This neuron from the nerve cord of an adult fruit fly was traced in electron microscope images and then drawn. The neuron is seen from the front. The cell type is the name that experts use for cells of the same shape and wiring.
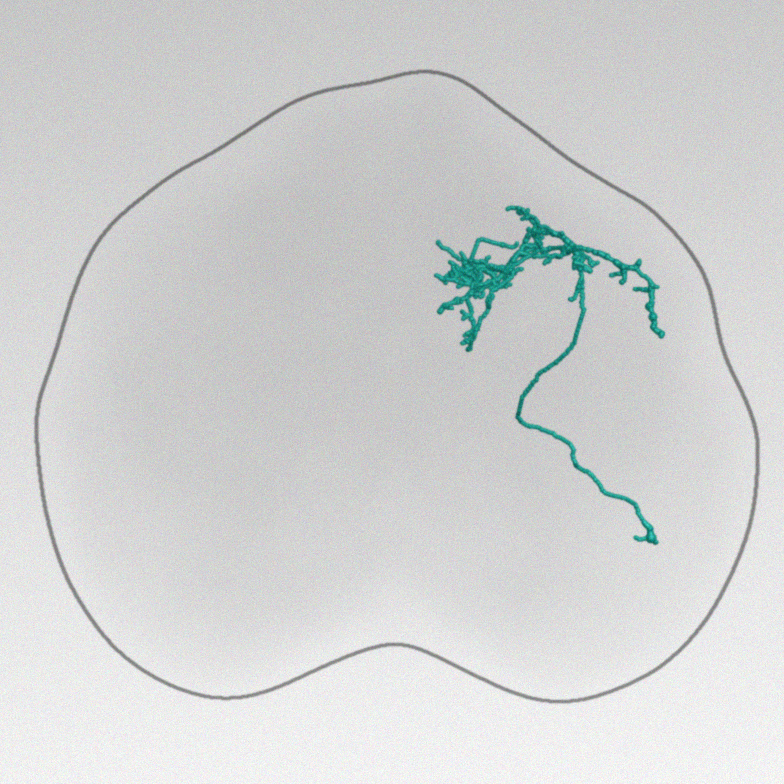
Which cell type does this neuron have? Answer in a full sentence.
The cell type is IN03B060.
